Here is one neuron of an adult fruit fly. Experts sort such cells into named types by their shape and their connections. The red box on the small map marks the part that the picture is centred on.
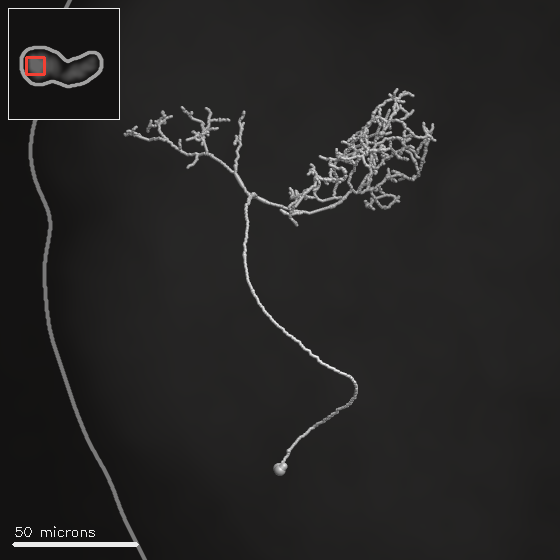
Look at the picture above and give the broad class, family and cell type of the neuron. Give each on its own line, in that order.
central-brain intrinsic neuron
hemilineage LALv1_dorsal
FB4D_b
